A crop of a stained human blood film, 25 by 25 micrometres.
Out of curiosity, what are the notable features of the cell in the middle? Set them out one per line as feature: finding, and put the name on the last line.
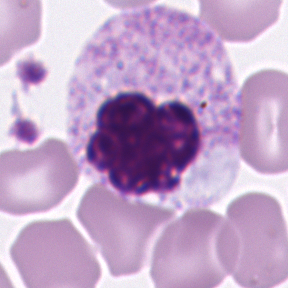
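Nucleus: sitting in the lower half, leaving a wide band of cytoplasm above
Chromatin: stains dark purple
Cytoplasm: pale lilac-grey
Granules: fine, purple, scattered all through the cytoplasm
Cell: a segmented neutrophil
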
